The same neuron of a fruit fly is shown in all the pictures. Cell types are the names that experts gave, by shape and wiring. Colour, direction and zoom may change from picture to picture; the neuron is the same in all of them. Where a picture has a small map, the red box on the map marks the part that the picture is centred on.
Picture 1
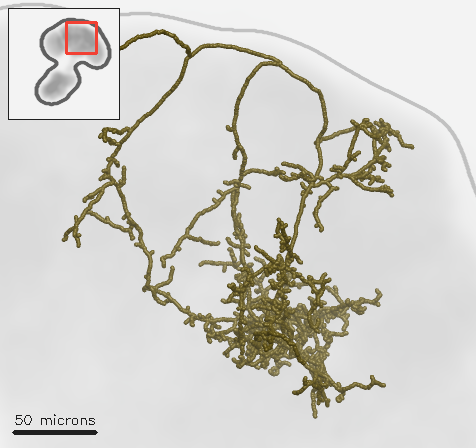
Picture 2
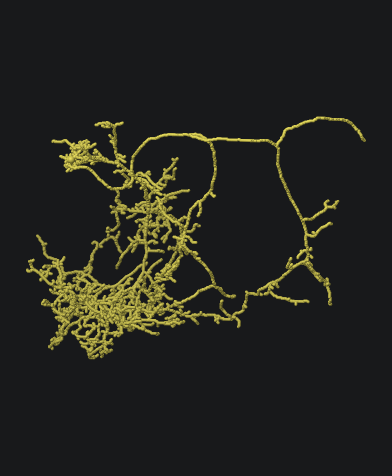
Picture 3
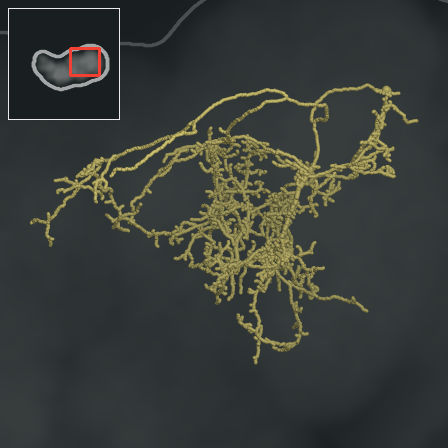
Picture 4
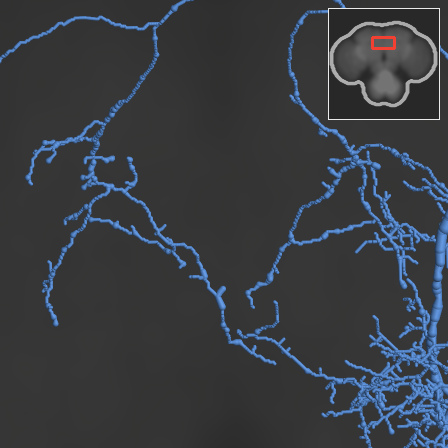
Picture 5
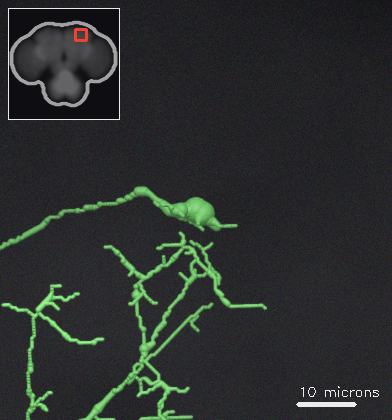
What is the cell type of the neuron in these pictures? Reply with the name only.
PLP245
